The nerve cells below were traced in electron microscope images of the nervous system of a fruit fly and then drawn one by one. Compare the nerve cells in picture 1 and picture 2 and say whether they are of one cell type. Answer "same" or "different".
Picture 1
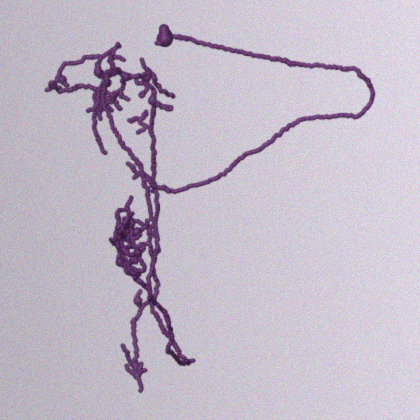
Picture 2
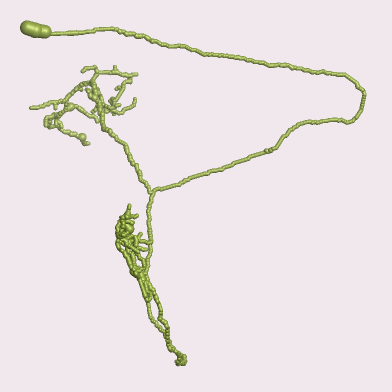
same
